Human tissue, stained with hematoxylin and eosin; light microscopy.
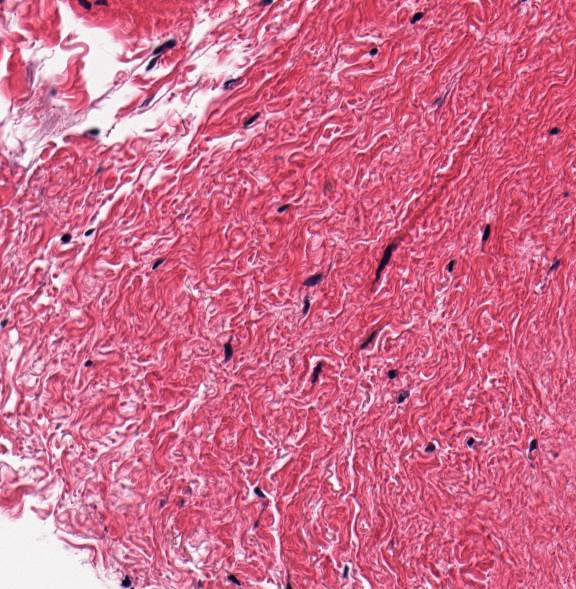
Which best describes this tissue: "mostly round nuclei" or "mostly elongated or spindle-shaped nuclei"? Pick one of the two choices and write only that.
Mostly elongated or spindle-shaped nuclei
